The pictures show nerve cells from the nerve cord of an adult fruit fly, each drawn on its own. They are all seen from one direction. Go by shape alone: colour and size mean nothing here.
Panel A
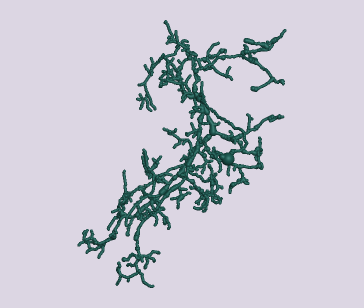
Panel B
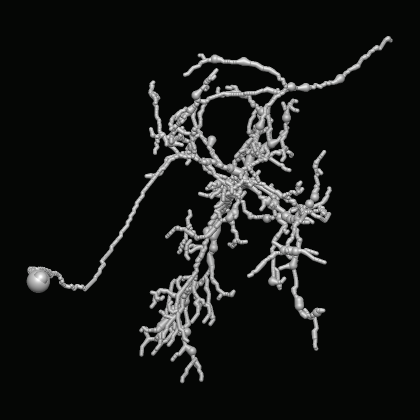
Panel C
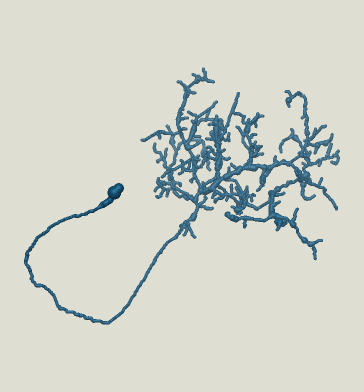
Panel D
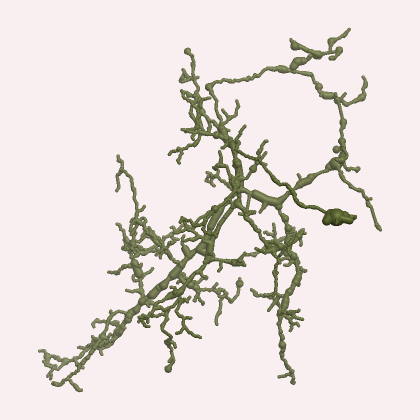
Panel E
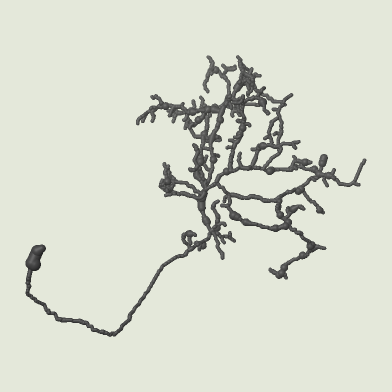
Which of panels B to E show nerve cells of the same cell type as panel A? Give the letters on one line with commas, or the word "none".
B, D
